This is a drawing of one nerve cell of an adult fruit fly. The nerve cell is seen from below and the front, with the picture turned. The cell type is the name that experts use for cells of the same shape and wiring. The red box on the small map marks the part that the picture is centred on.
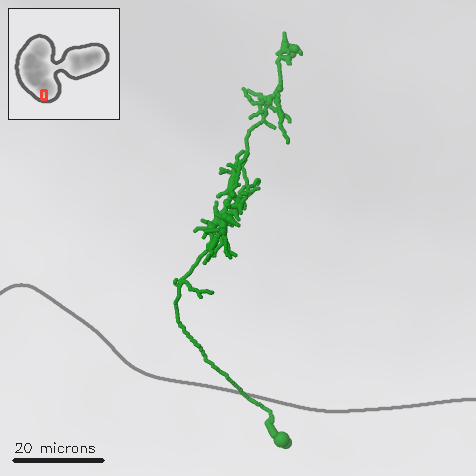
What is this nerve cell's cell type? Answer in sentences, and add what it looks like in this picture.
It is of cell type Mi4. Its broad class is optic-lobe intrinsic neuron. It lies in the brain. The cell body is at the bottom of the picture. Dozens of branch ends can be seen.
